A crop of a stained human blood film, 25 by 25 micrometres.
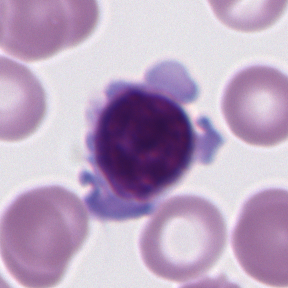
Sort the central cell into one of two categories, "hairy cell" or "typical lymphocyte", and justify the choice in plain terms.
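This is a typical lymphocyte. What settles it is the cytoplasm: look how scant it is, just a little pale blue.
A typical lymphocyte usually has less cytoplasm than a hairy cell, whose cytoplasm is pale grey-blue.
Beyond that, you can see a round nucleus about 9 micrometres across, with dark purple, coarsely clumped chromatin. There is also a flap-like cytoplasmic projection sitting at the upper right of the nucleus.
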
